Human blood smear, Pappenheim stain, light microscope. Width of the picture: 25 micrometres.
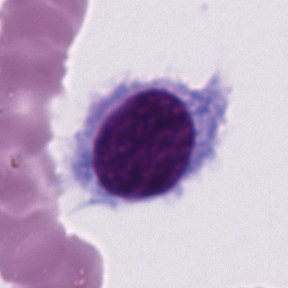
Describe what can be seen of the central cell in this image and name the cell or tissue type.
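Edge ragged, with many fine hair-like projections. Long thin cytoplasmic strand extending from lower left. Cytoplasm pale blue, no distinct granules. Cell: hairy cell.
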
